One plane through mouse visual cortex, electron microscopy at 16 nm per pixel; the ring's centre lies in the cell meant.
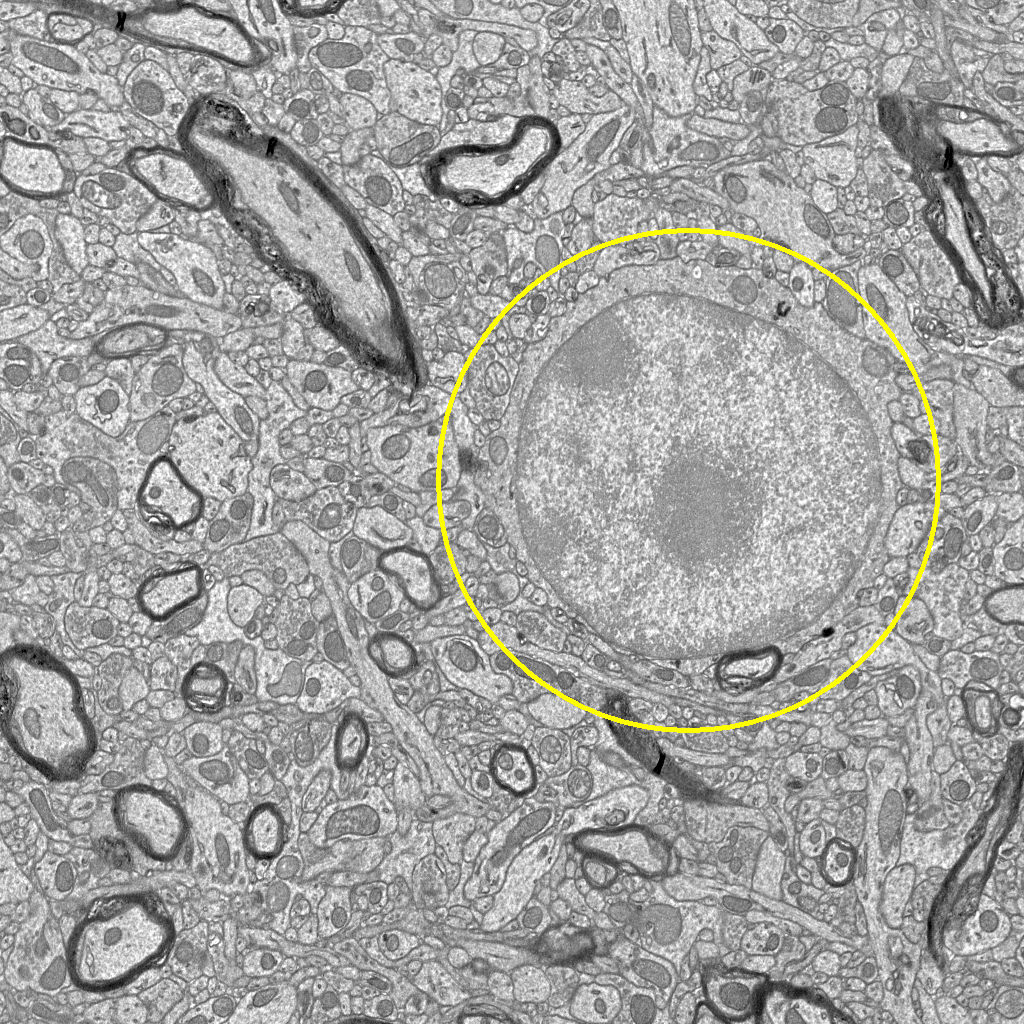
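Oligodendrocyte, mouse visual cortex. You'll see its large, round-to-oval nucleus filling most of the cell body, with an envelope that runs smoothly and has no deep infoldings. Notice there's no thick, continuous band of dense chromatin along the inside of the envelope, and no stacks of rough endoplasmic reticulum show up in the cytoplasm.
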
